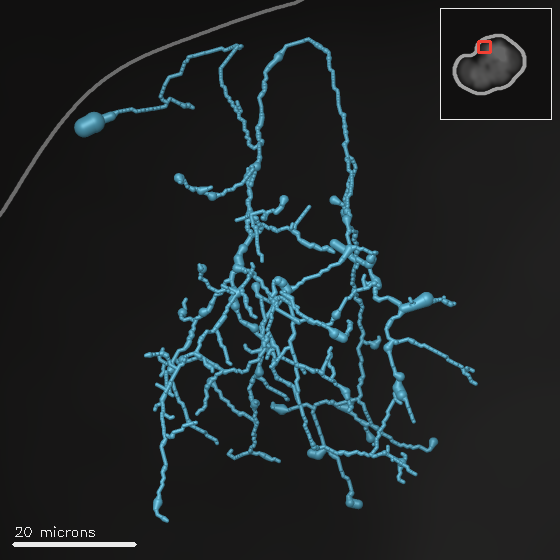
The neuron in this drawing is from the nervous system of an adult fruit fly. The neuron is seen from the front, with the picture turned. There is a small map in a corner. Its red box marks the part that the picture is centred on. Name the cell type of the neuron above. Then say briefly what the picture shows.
It is of cell type IN01B041. Its broad class is nerve-cord intrinsic neuron. The cell body is at the upper left of the picture. From top to bottom in the picture it spans about 80 microns. The picture shows dozens of branch ends.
